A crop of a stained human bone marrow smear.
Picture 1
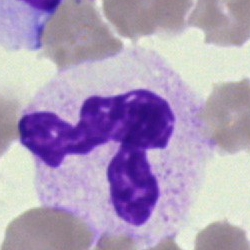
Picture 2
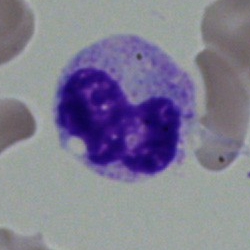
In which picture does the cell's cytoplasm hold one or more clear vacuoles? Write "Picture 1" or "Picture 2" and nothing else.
Picture 2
